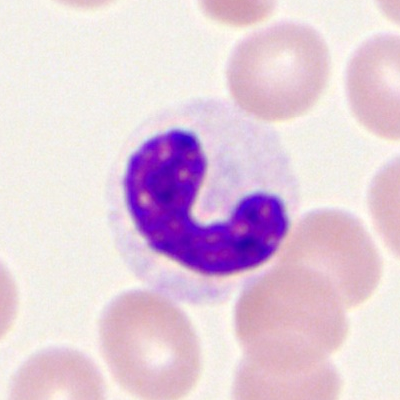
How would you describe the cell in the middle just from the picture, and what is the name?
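Its nucleus is one unsegmented curved band, shaped like a C. The cell outline is round and smooth. Fine, faint lilac granules lie in the cytoplasm, and no vacuoles are seen there. This is a band neutrophil.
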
